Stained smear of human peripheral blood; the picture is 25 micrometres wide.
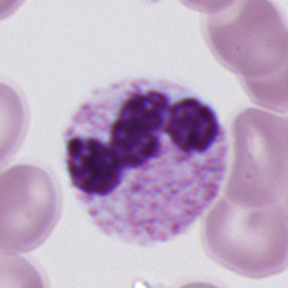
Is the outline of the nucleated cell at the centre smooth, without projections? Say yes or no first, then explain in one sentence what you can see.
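Yes. The cell has a round, smooth outline.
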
